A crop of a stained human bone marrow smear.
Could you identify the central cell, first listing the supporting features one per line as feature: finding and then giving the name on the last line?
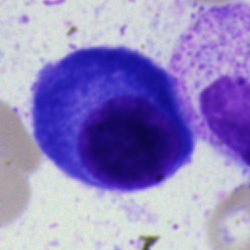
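Nucleus position: off-centre, toward the lower right of the cell.
Cytoplasm amount: abundant, a wide band on the nucleus's upper-left side.
Cytoplasm colour: deep blue.
Pale zone: in the cytoplasm, just beside the upper-left nuclear edge.
Name: plasma cell.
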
